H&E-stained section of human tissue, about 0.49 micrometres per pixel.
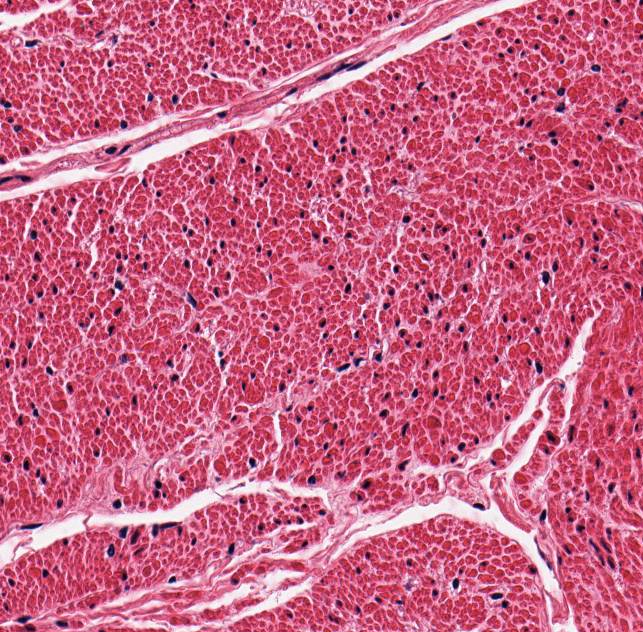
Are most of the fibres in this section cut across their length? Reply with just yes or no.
Yes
